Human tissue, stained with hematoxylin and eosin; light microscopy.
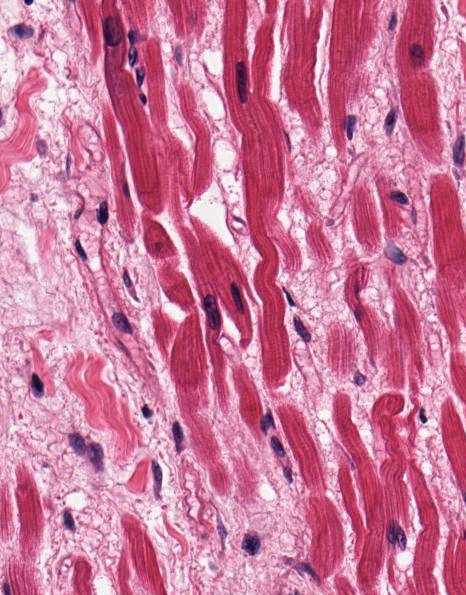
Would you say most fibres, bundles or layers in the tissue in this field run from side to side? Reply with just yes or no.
No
